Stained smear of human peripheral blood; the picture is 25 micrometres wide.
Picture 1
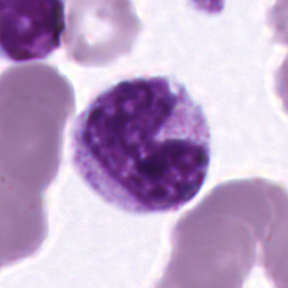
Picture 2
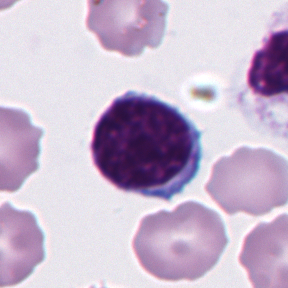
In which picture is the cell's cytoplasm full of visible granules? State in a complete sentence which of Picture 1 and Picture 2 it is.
The cytoplasm of the cell shown in picture 1 carries many visible granules.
